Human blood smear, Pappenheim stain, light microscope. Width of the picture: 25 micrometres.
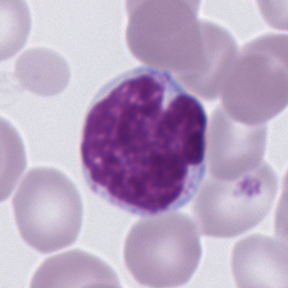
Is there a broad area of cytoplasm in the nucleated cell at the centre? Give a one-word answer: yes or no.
No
